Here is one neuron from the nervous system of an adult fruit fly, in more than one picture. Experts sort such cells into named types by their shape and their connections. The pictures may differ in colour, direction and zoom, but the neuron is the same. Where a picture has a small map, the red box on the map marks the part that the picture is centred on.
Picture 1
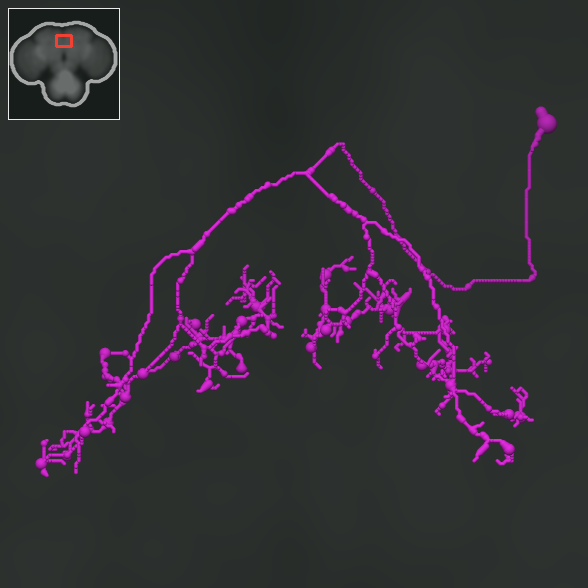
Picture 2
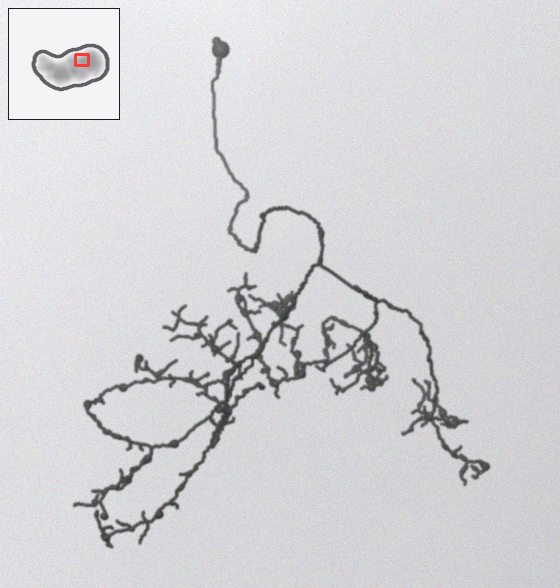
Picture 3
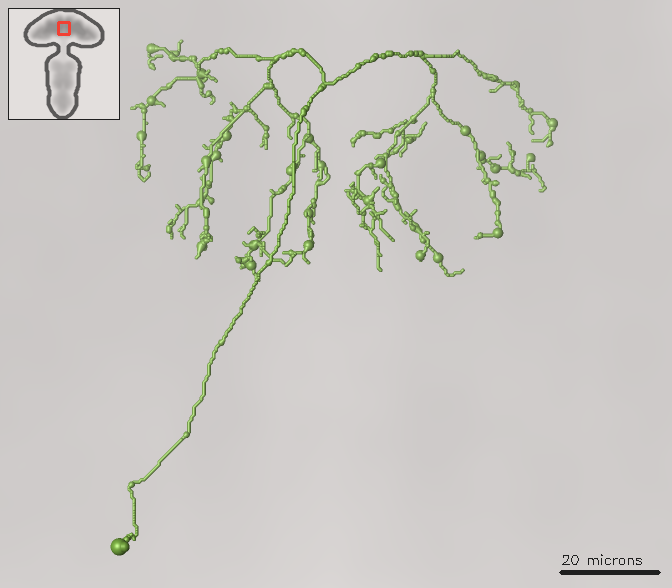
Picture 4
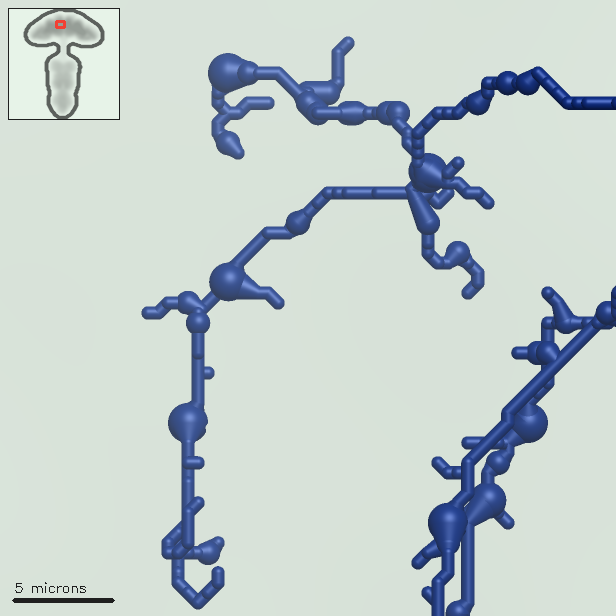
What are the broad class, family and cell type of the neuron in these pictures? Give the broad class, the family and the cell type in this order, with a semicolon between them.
central-brain intrinsic neuron; hemilineage DM6_dorso_medial; FB4Z_c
